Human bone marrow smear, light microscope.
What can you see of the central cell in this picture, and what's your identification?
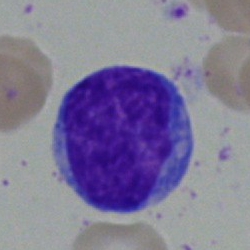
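Round, smooth outline to start with. The cytoplasm is a narrow blue rim, widest on the right side. And the chromatin: purple, finely mottled. This one is a blast.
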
